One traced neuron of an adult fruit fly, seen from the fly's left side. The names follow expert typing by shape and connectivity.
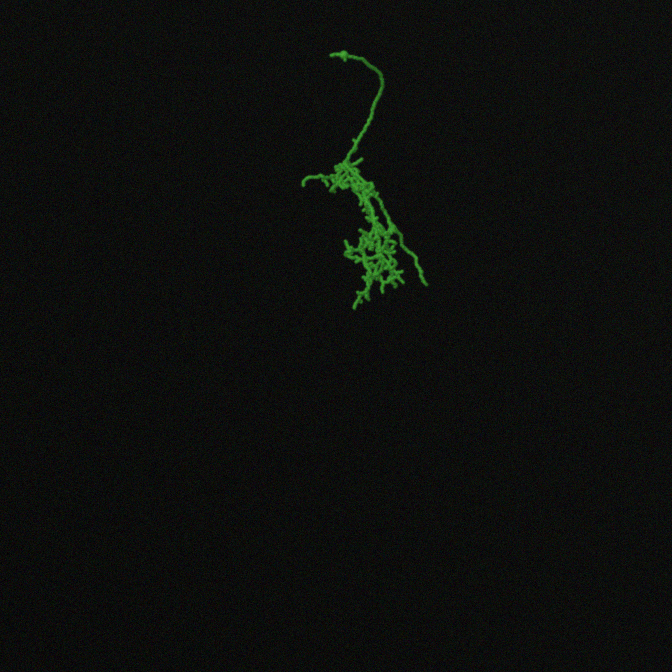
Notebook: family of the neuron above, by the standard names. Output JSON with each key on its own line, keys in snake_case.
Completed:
{
 "family": "hemilineage SMPp&v1_posterior"
}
